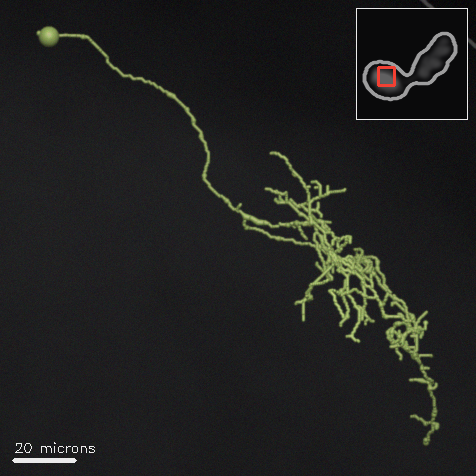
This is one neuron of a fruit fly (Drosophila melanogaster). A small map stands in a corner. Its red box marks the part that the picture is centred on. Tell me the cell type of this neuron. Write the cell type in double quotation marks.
"PS141"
